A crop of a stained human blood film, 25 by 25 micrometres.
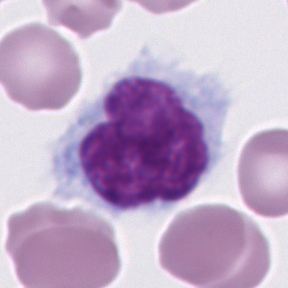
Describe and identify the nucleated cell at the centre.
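A ragged border, made of many fine hair-like cytoplasmic projections, runs around most of the cell's edge. Within it, pale greyish-blue cytoplasm shows no visible granules or vacuoles. This is a hairy cell.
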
